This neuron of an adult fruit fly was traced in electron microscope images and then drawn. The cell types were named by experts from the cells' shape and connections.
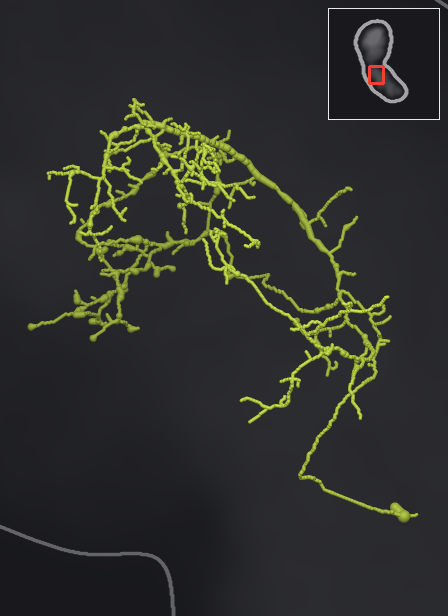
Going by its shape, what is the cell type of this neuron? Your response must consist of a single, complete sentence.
This neuron represents the cell type IN03A069.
